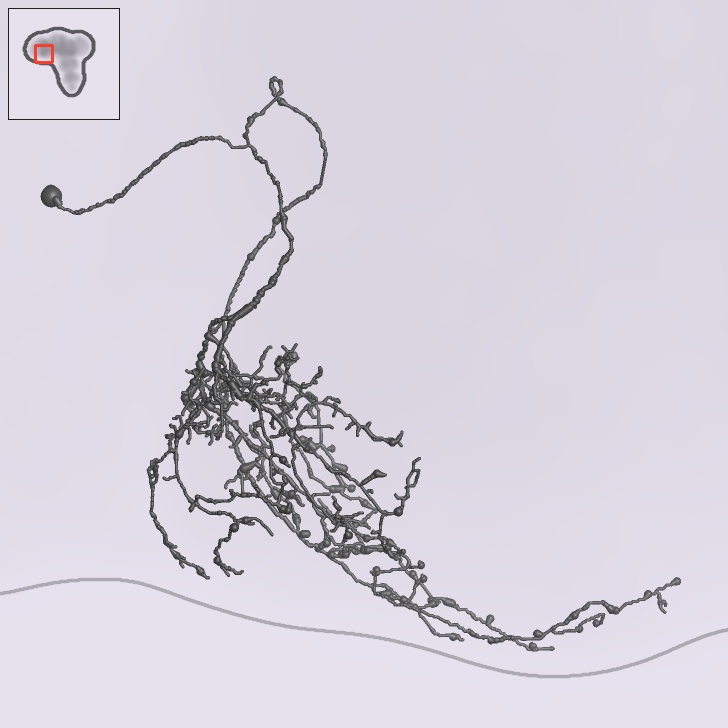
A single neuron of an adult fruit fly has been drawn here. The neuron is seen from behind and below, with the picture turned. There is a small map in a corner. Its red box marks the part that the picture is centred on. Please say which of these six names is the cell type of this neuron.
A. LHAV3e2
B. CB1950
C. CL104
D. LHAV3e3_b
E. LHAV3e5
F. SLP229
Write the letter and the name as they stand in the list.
D. LHAV3e3_b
